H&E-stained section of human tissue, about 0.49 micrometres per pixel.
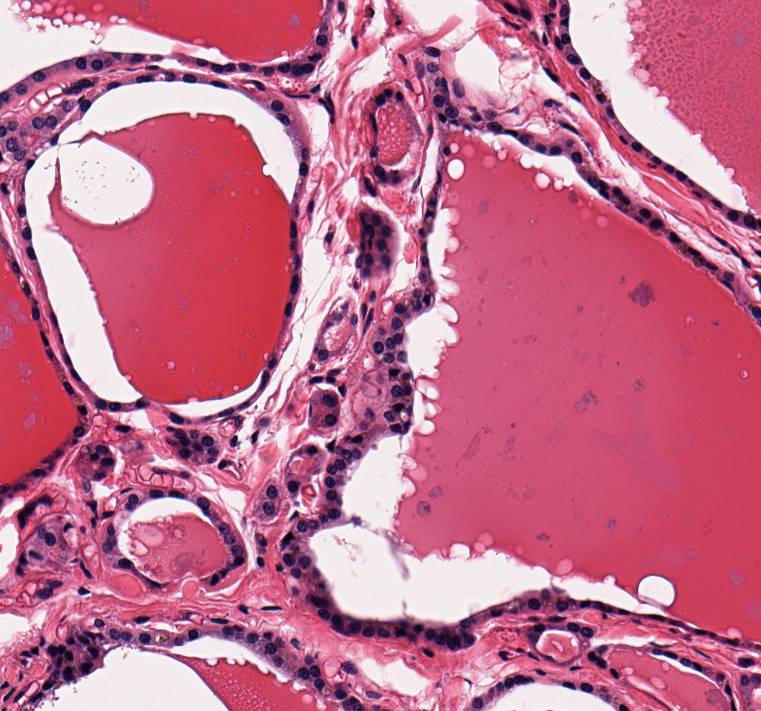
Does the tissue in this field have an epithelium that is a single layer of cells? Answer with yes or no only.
Yes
